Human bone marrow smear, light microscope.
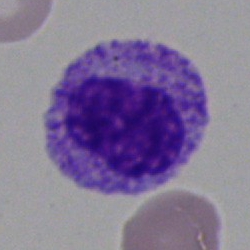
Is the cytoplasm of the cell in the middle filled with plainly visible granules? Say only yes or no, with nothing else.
Yes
